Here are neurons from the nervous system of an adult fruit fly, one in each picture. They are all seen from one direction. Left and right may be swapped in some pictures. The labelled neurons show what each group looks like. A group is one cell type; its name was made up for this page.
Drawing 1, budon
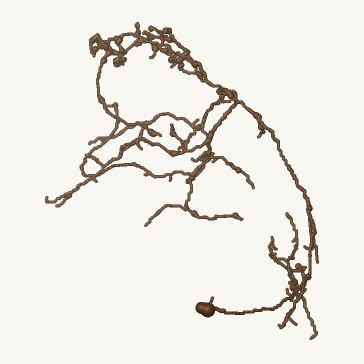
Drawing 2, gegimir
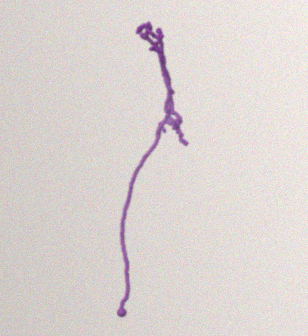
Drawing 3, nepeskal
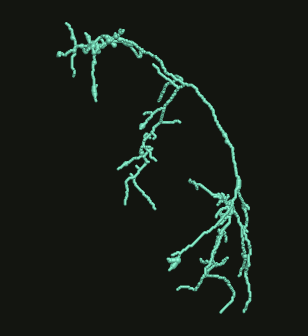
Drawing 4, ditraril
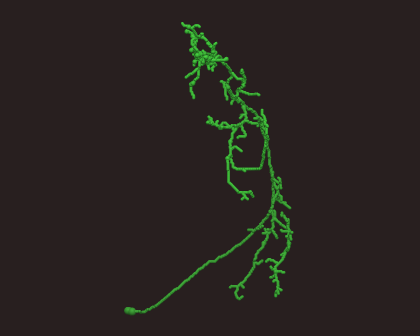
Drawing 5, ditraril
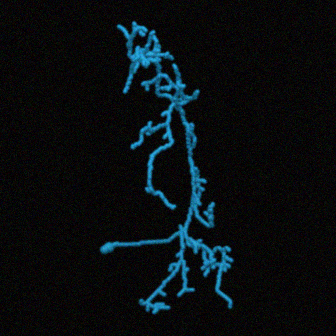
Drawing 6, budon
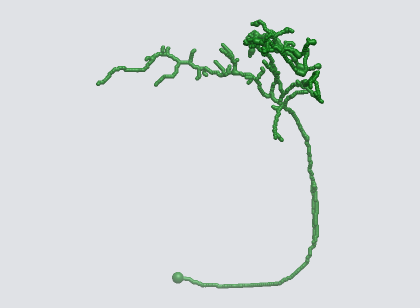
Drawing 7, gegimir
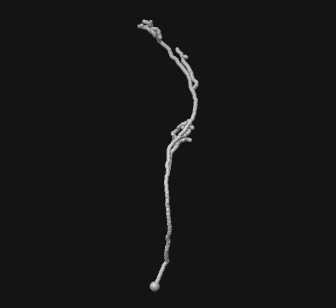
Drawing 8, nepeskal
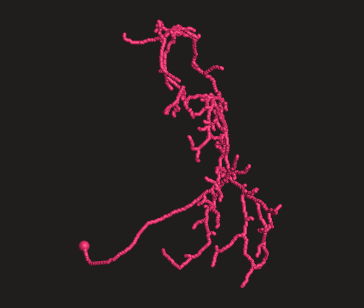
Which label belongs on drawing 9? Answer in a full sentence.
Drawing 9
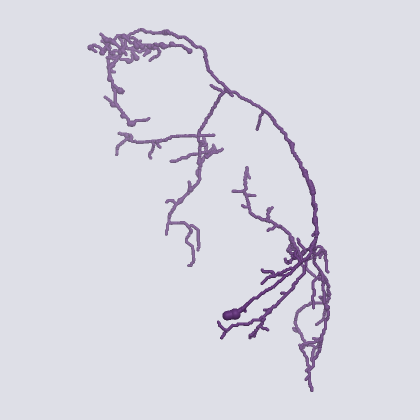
It belongs to nepeskal.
